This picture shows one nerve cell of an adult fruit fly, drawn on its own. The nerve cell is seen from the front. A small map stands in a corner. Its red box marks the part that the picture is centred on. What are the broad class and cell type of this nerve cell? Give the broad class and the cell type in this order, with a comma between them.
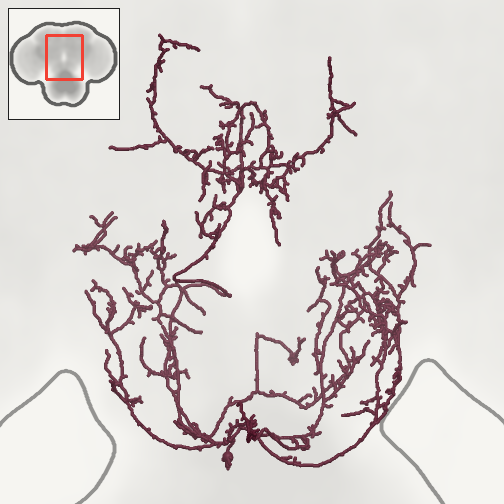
central-brain intrinsic neuron, GNG282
